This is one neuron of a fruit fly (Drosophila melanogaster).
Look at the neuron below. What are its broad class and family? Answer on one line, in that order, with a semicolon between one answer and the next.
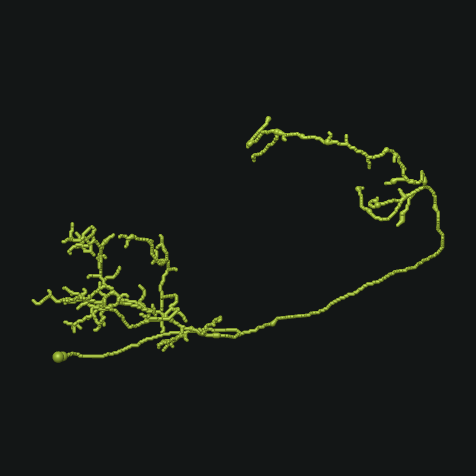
central-brain intrinsic neuron; hemilineage DL2_dorsal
